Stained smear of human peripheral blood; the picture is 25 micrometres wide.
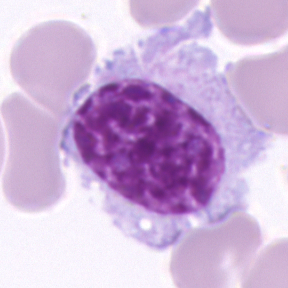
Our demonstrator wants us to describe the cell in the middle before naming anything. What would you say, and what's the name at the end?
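Looking at the middle cell, I notice first that its border is irregular and ragged, with small uneven projections. The nucleus sits off-centre, toward the left side. I can't make out any distinct nucleoli in it. Below the nucleus, in the cytoplasm, there's one small clear vacuole. This is a plasma cell.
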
